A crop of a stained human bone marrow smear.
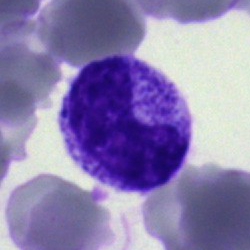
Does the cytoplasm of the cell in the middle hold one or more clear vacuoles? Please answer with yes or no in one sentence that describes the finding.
No, not a single vacuole is visible in its cytoplasm.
